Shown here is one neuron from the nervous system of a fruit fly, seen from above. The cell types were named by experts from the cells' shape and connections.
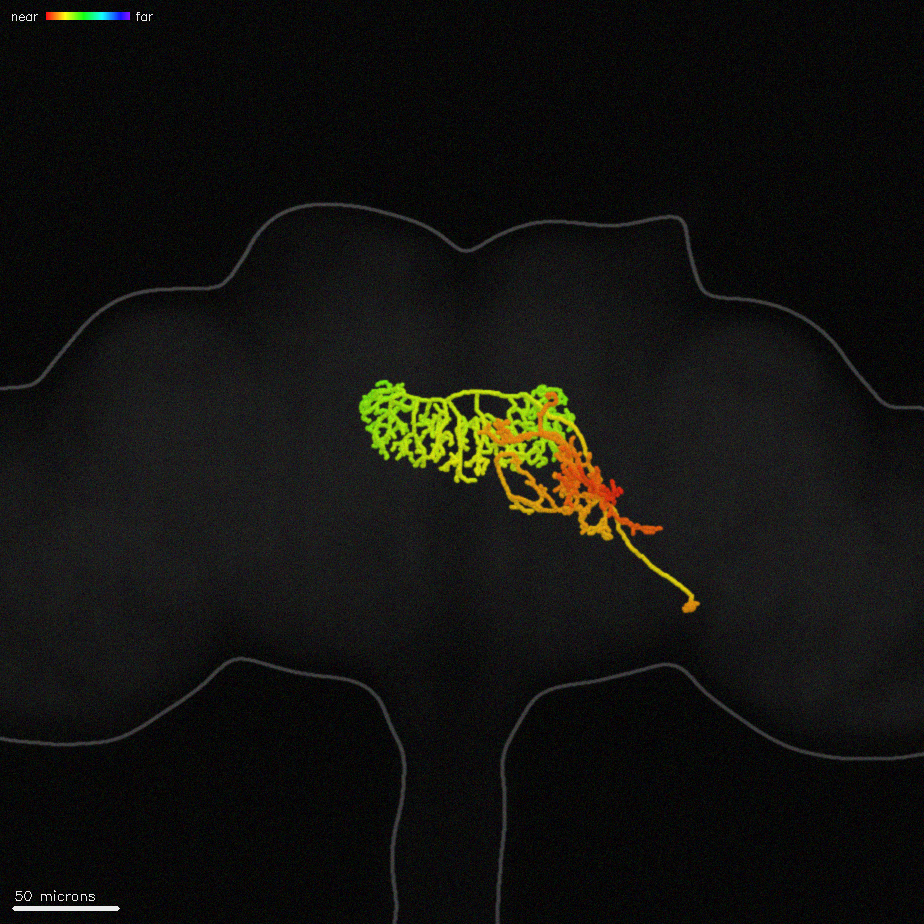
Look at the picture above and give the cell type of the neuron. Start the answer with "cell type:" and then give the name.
cell type: FB6F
